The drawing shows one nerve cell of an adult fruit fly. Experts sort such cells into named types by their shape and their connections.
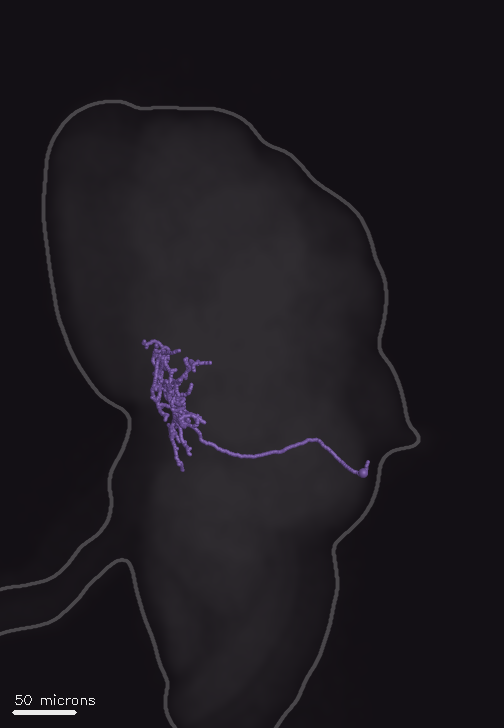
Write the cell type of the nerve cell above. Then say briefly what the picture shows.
Its cell type is PS076. Its broad class is central-brain intrinsic neuron. By the scale bar it is about 190 microns wide in this view. In this view it is wider than it is tall.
